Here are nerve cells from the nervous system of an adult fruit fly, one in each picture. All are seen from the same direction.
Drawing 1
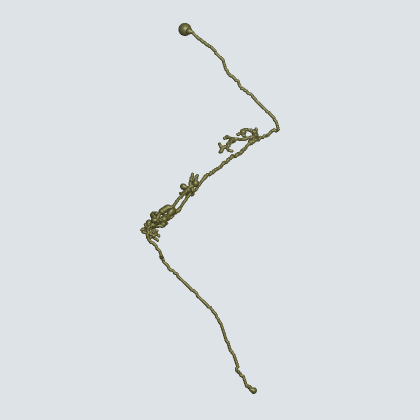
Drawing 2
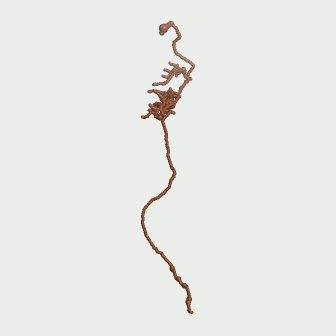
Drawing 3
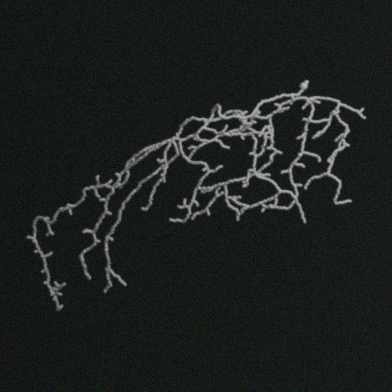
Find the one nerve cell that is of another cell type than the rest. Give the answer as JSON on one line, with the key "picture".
{"picture": 3}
